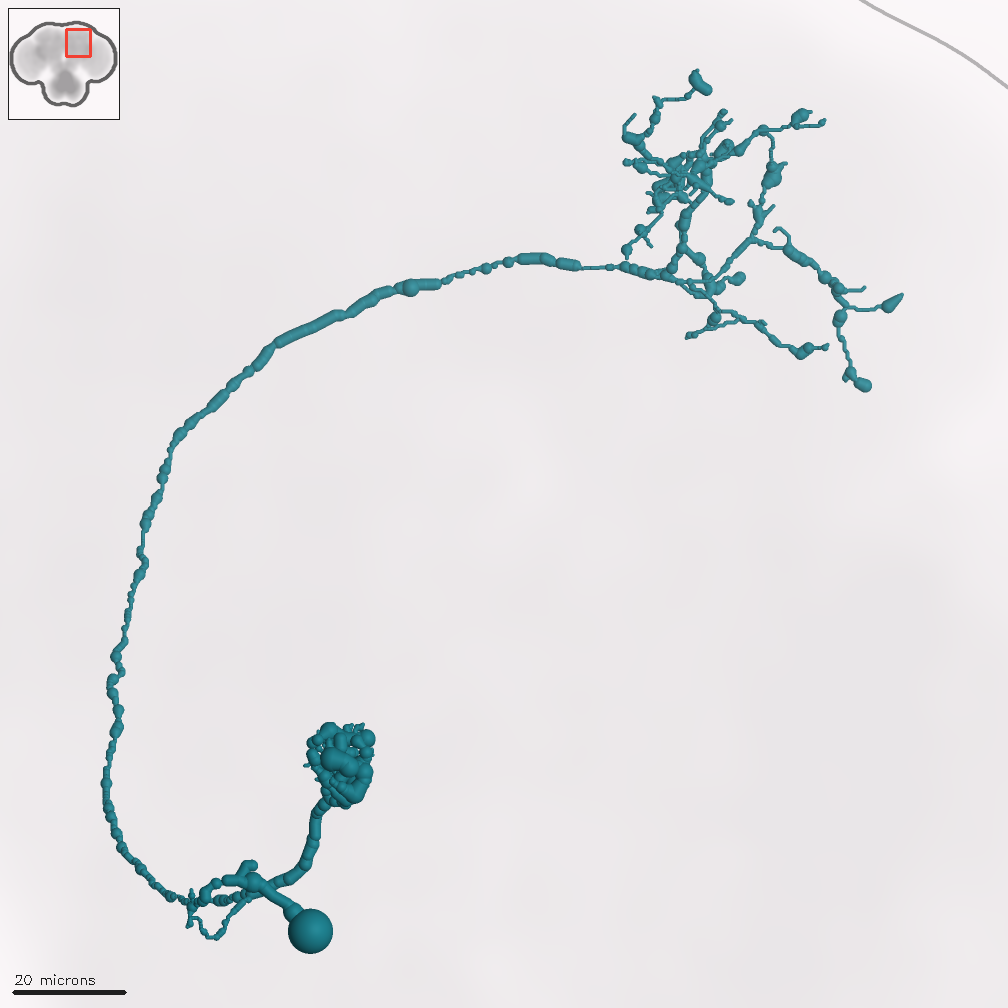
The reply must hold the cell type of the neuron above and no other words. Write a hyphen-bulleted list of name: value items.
- cell type: DA3_adPN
